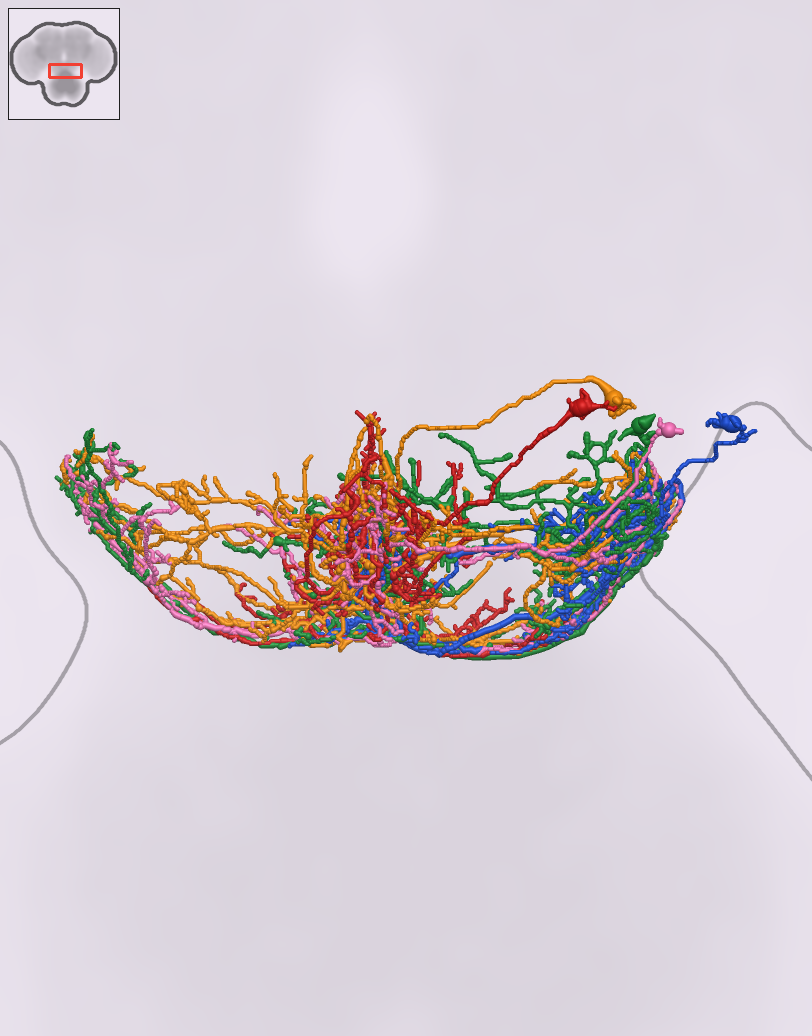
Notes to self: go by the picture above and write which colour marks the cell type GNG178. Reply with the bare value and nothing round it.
blue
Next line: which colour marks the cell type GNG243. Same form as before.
pink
